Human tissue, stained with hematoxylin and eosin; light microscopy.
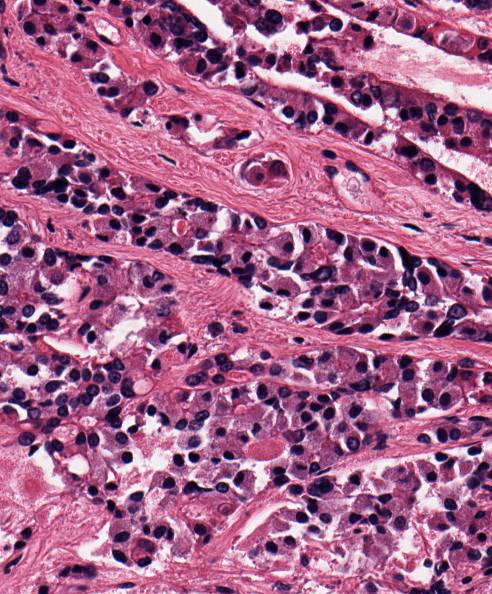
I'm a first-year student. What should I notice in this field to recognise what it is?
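The field mainly shows the pars distalis of the pituitary. Its cells lie in sheets, divided by bands of pink collagenous stroma that run obliquely from the upper left toward the right side. The cells form no glands or lumens anywhere in the field.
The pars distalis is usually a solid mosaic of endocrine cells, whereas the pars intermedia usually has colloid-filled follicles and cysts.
The cells have moderate amounts of pink, finely granular cytoplasm.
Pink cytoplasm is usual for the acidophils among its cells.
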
